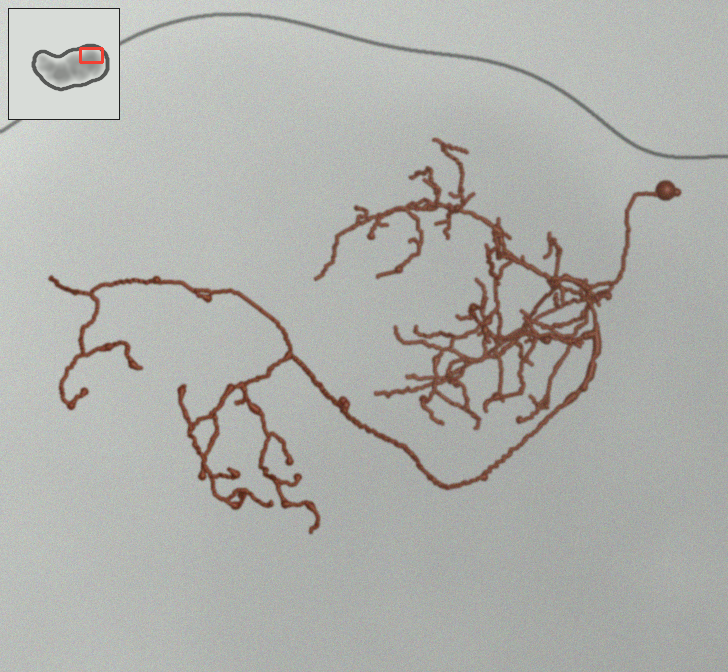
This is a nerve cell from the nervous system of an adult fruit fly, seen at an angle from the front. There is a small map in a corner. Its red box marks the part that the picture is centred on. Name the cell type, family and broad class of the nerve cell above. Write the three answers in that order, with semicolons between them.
LHAD1c2; hemilineage LHl2_dorsal; central-brain intrinsic neuron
